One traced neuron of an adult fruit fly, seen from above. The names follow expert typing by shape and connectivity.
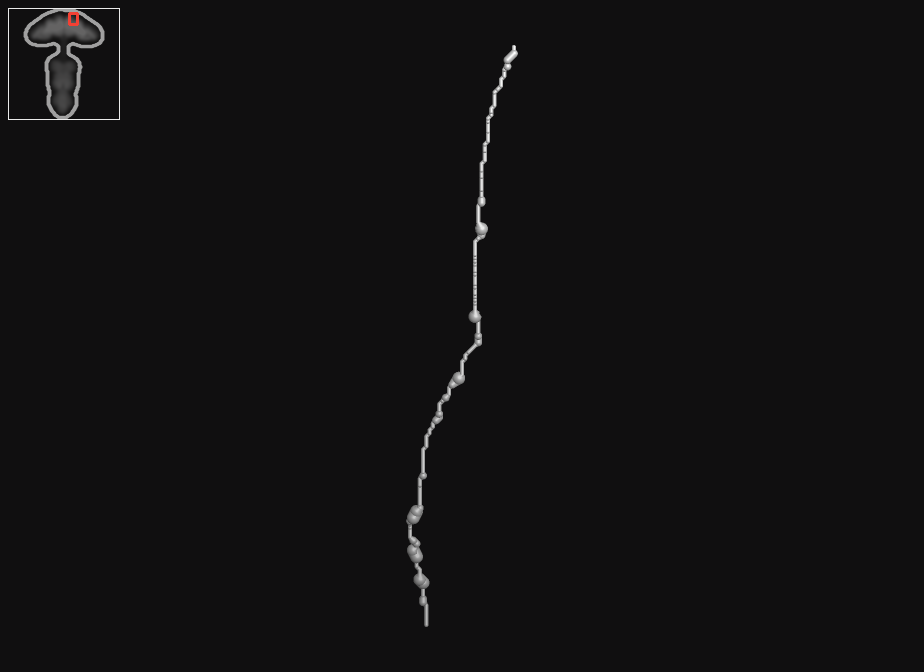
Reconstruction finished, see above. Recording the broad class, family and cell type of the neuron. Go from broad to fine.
sensory neuron entering the brain; class mechanosensory; JO-B1_b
